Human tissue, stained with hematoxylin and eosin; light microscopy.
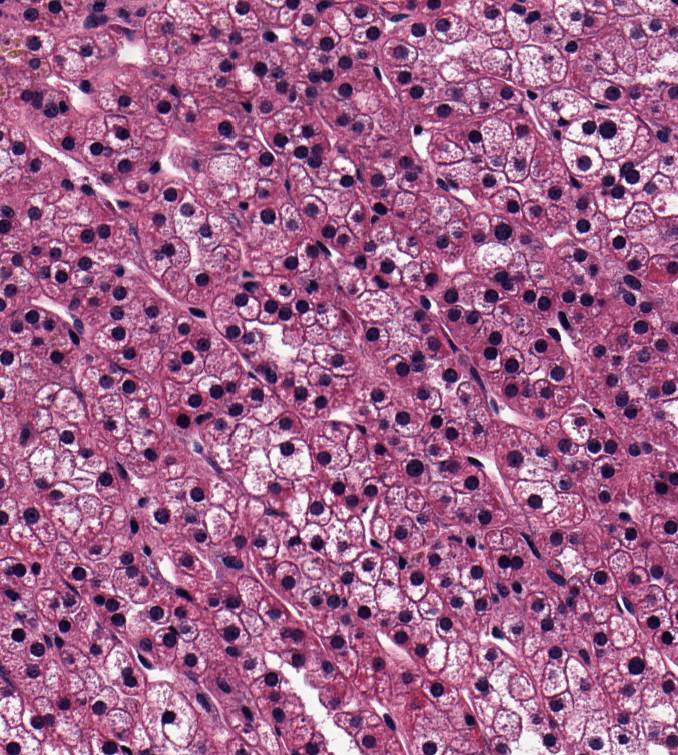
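Adrenal gland. Cells: the cords are built of large polygonal cells with pale, finely vacuolated, foamy cytoplasm. Vessels: thin-walled, slit-like capillary channels, lined by flattened, elongated endothelial nuclei, run between the cords. Stroma: scant, with no broad collagen bands dividing the cords. Lumens: none, as no glands, ducts or tubules appear.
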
